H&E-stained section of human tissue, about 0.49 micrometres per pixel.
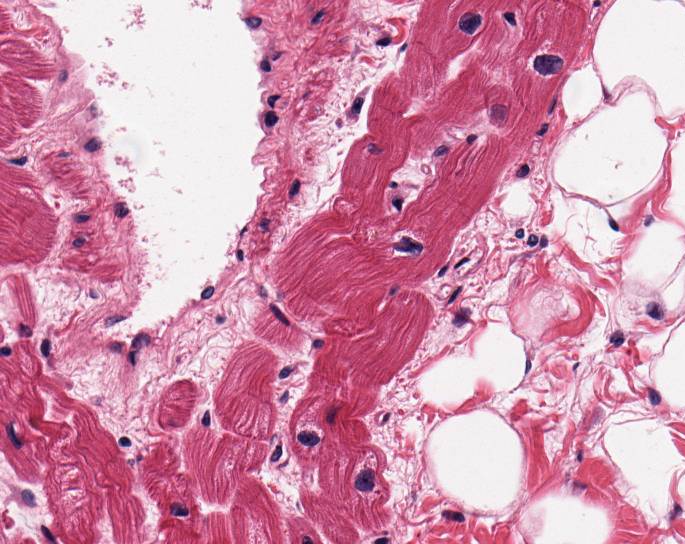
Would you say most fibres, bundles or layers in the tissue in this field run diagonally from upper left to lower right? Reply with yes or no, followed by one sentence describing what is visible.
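No. The central band of muscle fibres runs obliquely from the lower left toward the upper right.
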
